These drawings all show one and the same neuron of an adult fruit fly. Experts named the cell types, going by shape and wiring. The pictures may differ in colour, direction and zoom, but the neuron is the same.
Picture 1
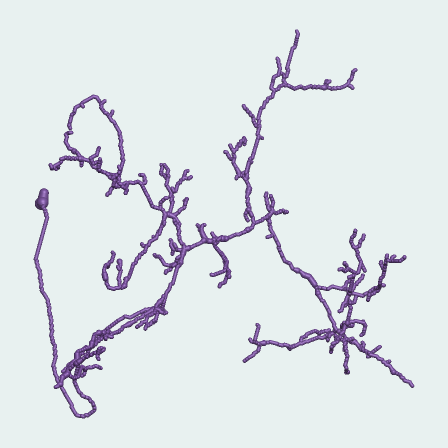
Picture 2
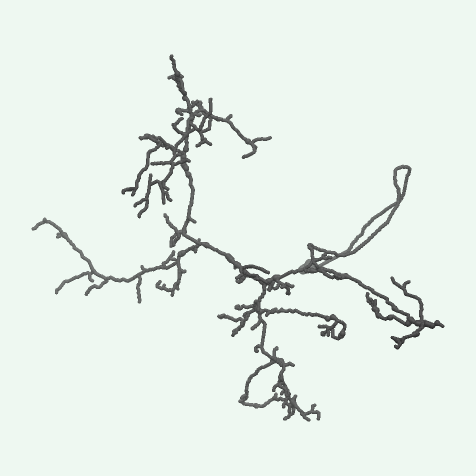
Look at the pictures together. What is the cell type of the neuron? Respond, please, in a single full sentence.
This neuron is categorized as cell type IN19A109_a.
